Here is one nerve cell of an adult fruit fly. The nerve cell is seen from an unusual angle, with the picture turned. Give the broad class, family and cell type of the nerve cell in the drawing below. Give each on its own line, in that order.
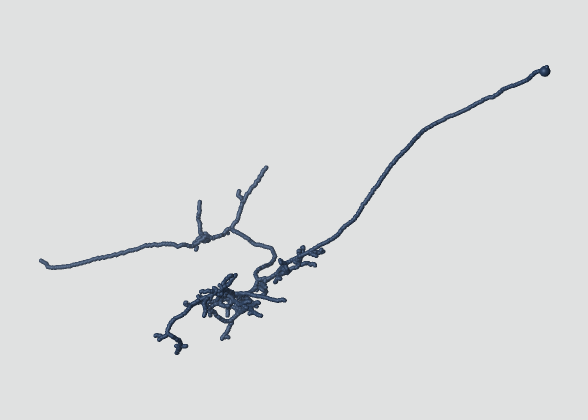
nerve-cord intrinsic neuron
hemilineage 06A
IN06A077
